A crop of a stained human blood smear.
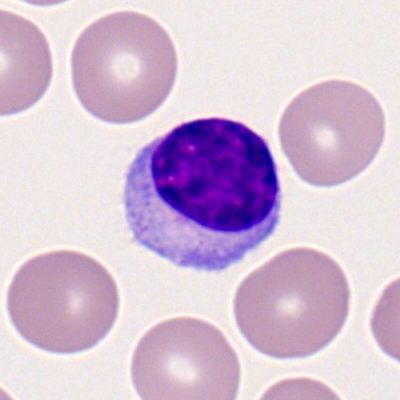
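Lymphocyte, the cell in the middle of this stained human blood smear. Its nucleus sits off-centre toward the upper right, with dark purple, coarsely clumped chromatin. The cytoplasm forms a crescent mainly on the lower left side of the nucleus and holds scattered fine purple specks.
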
